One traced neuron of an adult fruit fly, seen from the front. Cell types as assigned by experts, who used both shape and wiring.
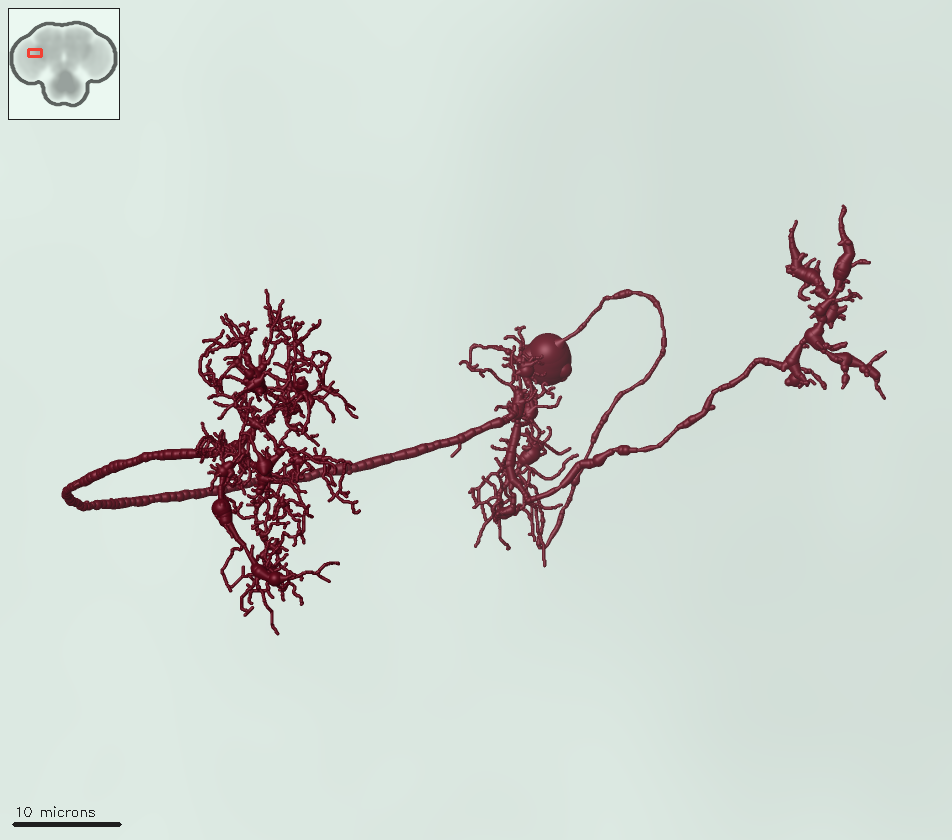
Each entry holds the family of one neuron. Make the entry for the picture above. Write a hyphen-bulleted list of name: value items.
- family: Y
